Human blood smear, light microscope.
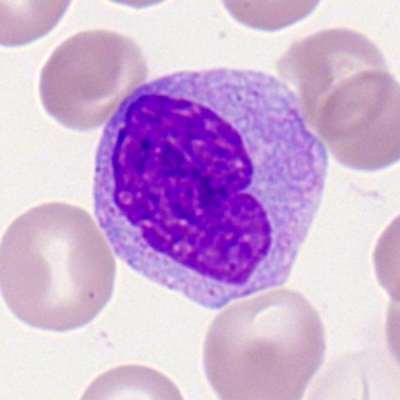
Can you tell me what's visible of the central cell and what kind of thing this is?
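Roughly round, the cell has a slightly uneven edge. Its nucleus is indented on the right side, which gives it a kidney-like shape. No distinct nucleolus is visible. Only fine, dust-like granules lie in the cytoplasm. Answer: monocyte.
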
